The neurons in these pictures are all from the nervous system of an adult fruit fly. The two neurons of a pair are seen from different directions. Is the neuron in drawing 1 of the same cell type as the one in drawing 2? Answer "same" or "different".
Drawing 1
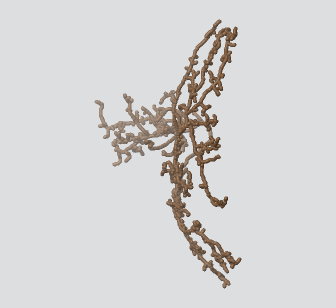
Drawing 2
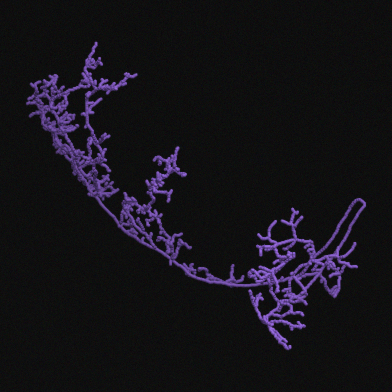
different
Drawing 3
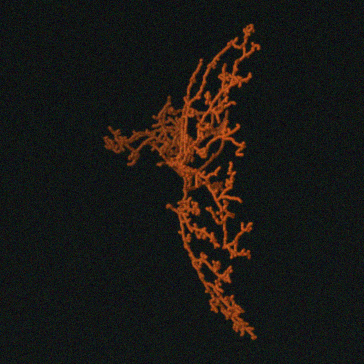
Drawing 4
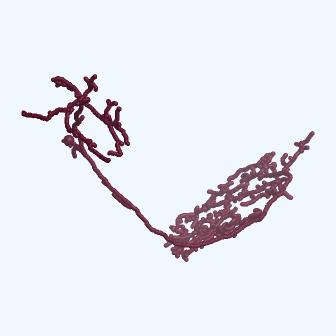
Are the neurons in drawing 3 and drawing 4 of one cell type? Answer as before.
different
